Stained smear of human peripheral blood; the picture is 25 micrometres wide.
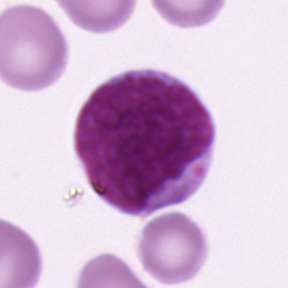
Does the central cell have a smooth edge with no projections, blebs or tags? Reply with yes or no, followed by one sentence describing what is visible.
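Yes. The cell has a round, smooth outline.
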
